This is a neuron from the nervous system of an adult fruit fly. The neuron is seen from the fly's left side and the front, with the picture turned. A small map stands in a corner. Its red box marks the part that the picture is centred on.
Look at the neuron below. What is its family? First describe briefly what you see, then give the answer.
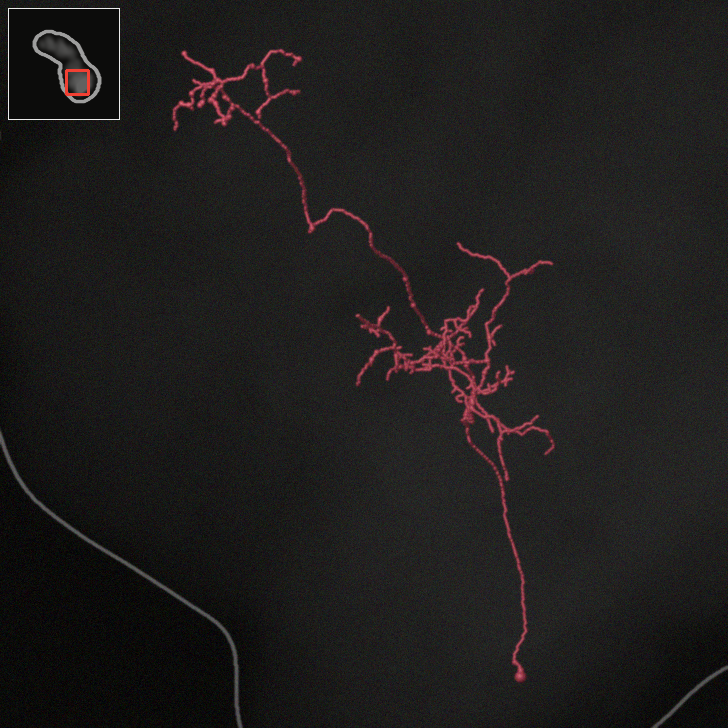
The cell body can be seen at the lower right of the picture. The picture shows dozens of branch ends. This is a central-brain intrinsic neuron. Its family is hemilineage LHl4_posterior.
